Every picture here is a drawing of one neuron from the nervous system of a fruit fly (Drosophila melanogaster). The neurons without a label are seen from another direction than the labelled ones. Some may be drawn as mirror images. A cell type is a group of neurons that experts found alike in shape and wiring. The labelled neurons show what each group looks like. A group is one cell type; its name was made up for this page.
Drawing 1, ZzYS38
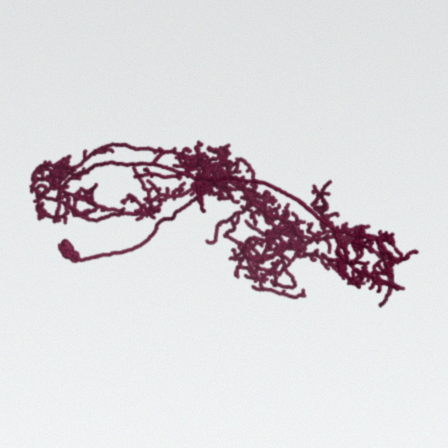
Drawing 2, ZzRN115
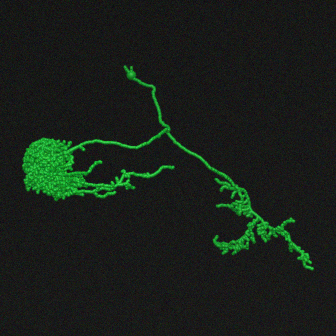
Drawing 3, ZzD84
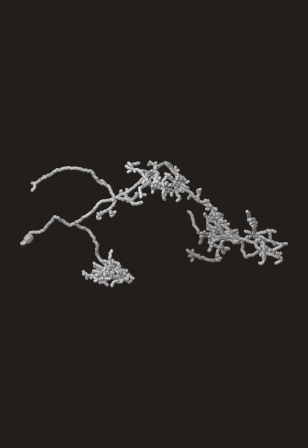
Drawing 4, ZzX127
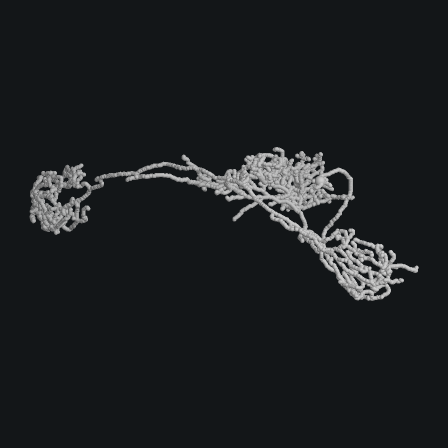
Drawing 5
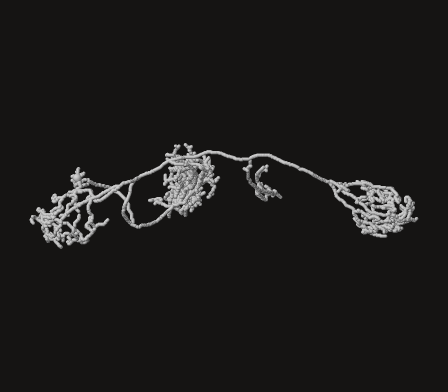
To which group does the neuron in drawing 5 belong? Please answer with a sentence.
It belongs to ZzX127.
